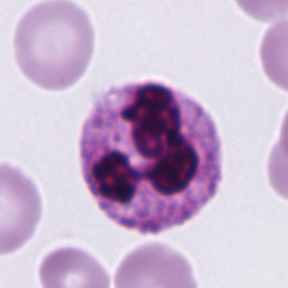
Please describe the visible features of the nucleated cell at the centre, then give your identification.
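You've got a round cell with a smooth outline here, and its nucleus splits into three separate lobes. No nucleoli that I can see, and plenty of violet granules fill the cytoplasm all the way round the nucleus. So that's a segmented neutrophil.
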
